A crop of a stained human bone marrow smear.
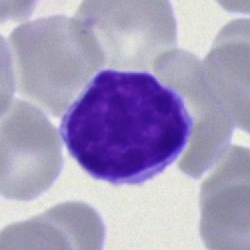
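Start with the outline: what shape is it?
Roughly round, with a few slightly flattened, angular stretches.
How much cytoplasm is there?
Very little, just a thin pale rim at the edge, and no vacuoles anywhere in the cell.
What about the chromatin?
Dark purple and dense, with small lighter patches that give it a clumped look.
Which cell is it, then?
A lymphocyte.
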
